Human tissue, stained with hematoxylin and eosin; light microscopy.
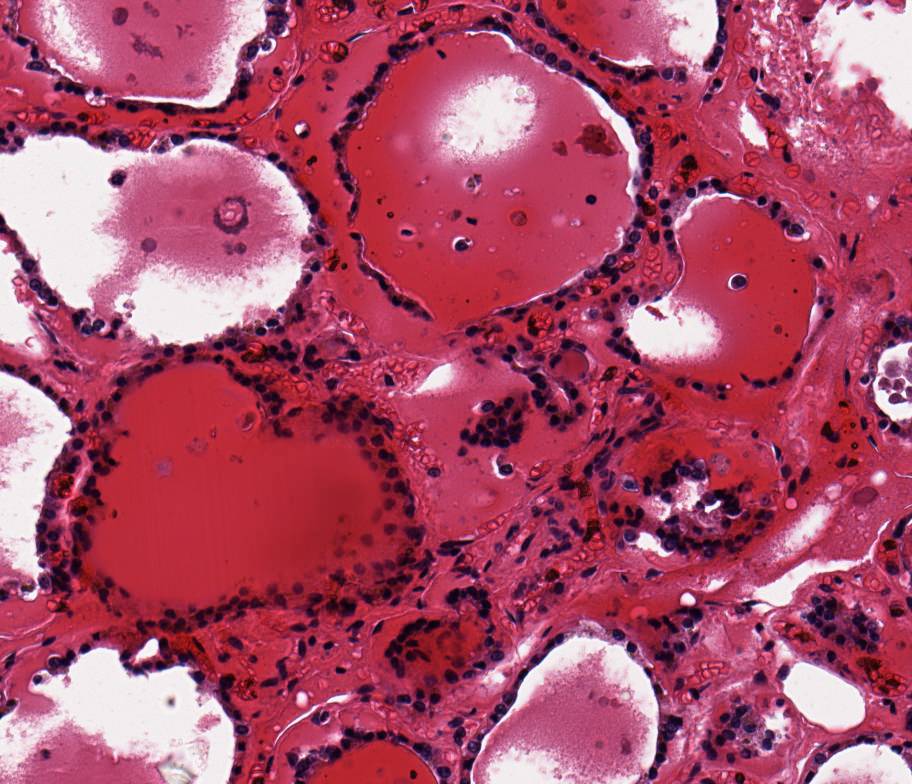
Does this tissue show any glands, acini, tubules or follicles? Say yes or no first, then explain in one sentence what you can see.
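Yes. Each follicle is lined by a single layer of flattened to low cuboidal cells with small dark round nuclei.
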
